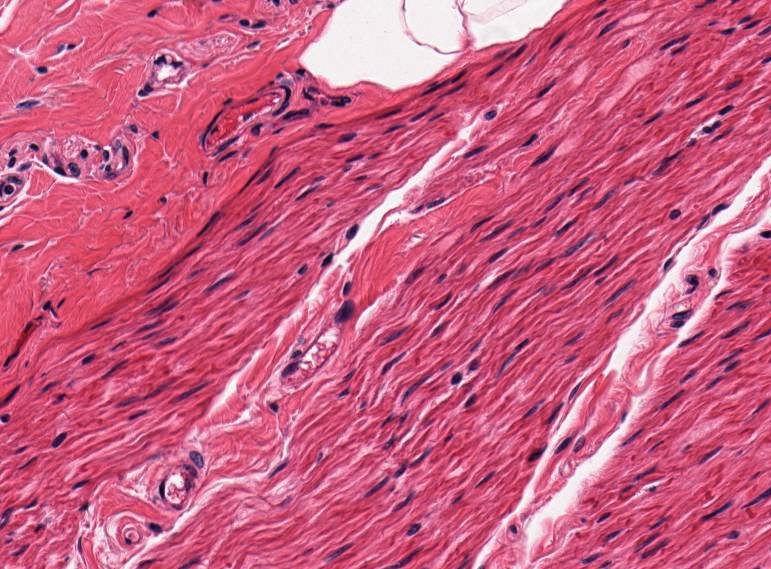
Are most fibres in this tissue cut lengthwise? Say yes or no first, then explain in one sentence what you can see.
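Yes. Most of the field is filled with smooth muscle cells packed in parallel bundles that run diagonally from lower left to upper right.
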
